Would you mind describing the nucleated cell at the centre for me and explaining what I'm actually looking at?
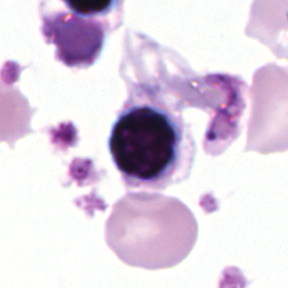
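Cytoplasm pale lavender-grey, no granules seen. Outer cytoplasmic edge uneven, not smooth. Chromatin dense, dark purple, with coarse clumps. Cell: normoblast.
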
